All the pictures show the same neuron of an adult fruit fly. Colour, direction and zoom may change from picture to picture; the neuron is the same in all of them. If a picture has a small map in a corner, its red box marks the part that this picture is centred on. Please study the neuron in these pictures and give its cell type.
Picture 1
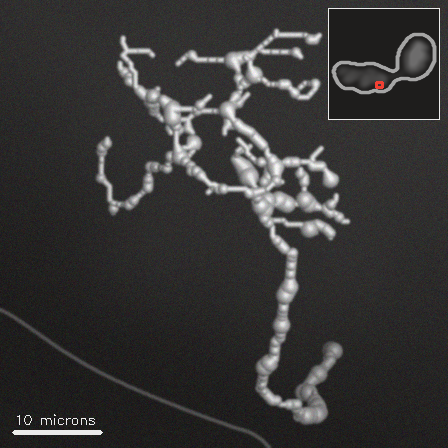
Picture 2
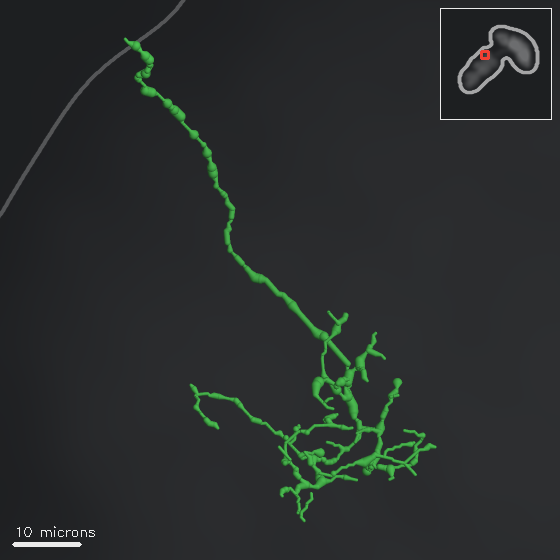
LgLG1b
